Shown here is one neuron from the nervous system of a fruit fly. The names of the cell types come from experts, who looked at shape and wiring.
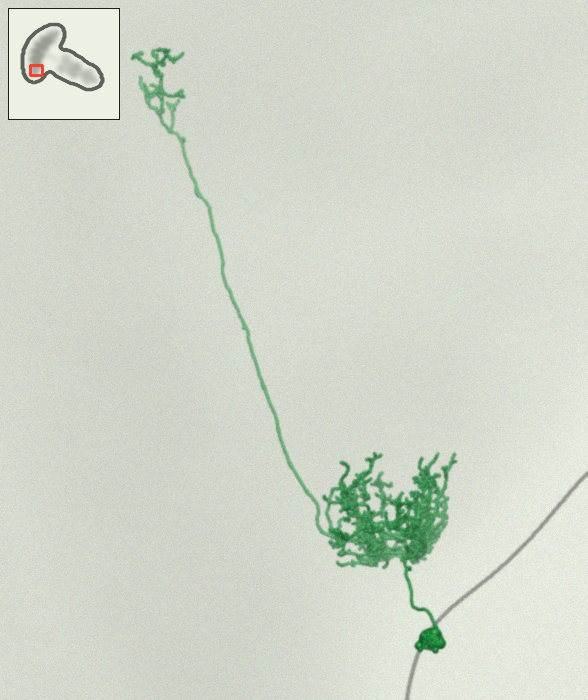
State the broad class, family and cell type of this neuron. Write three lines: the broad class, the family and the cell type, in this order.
optic-lobe intrinsic neuron
Tlp
Tlp12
